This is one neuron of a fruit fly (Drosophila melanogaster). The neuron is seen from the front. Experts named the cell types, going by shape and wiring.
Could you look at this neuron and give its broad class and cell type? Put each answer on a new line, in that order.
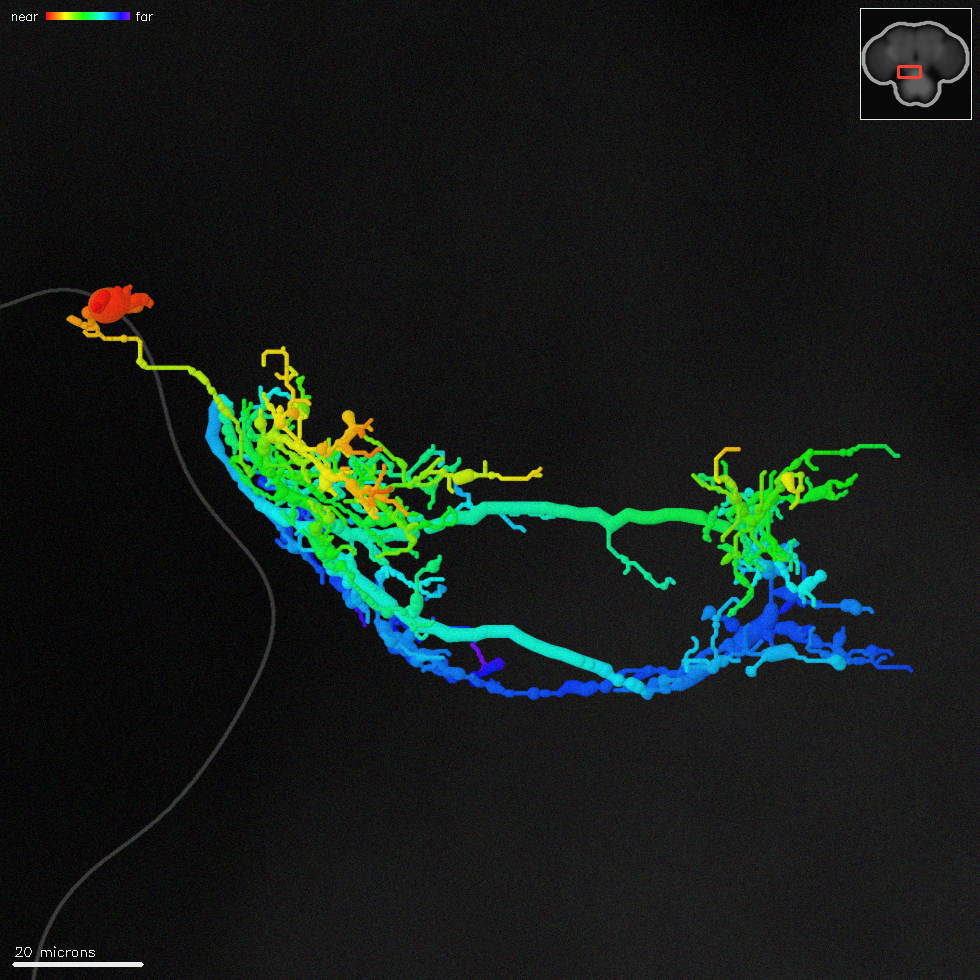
central-brain intrinsic neuron
GNG178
